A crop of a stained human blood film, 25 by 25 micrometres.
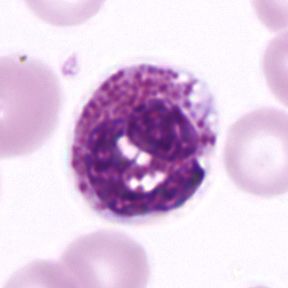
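Eosinophil in a stained smear of human peripheral blood, seen under the light microscope. The nucleus, as I read it, is curved and lobed, wrapping around the middle of the cell. Inside that curve I notice small white clear spaces at the centre. Many coarse round granules, reddish-purple in tone, fill the cytoplasm. The cell seems to measure about 14 by 12 micrometres.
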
